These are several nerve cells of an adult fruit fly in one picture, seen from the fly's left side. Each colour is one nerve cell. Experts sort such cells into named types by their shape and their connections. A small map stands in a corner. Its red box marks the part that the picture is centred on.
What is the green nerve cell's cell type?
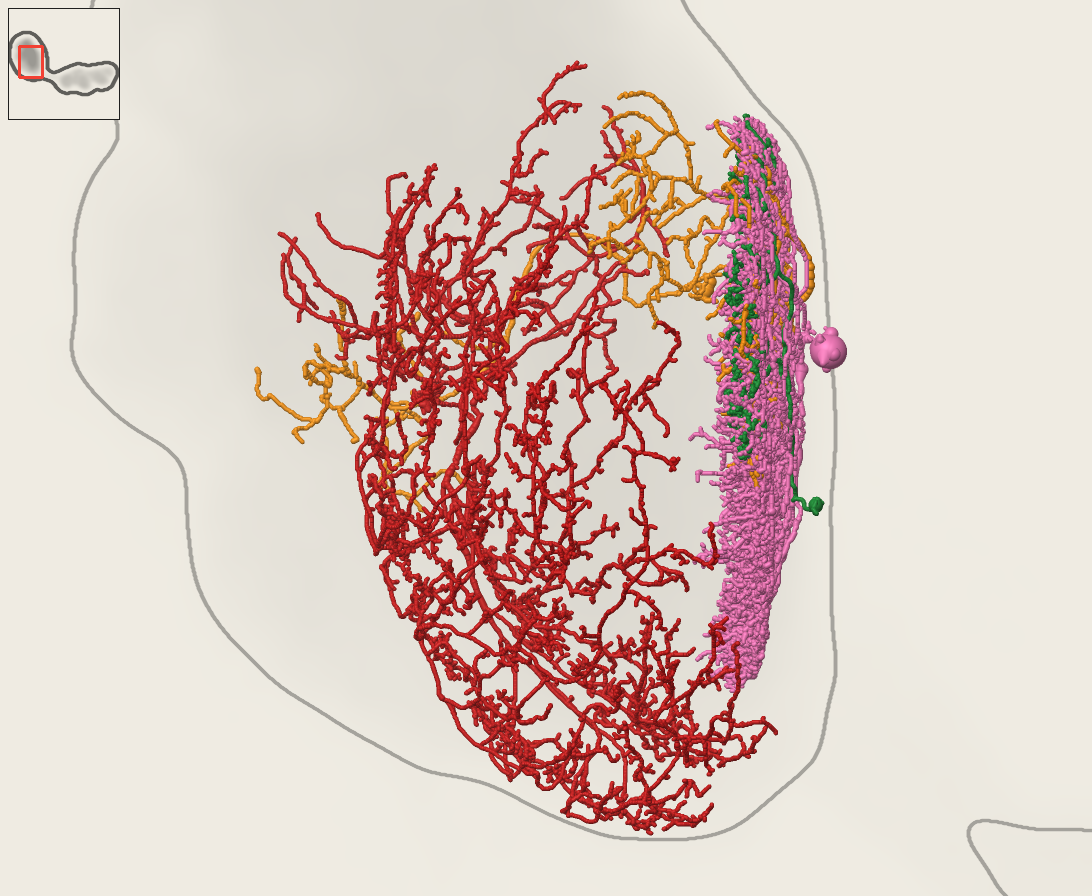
LPi3b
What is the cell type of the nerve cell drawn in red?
MeVP51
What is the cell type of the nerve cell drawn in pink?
LPi4b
